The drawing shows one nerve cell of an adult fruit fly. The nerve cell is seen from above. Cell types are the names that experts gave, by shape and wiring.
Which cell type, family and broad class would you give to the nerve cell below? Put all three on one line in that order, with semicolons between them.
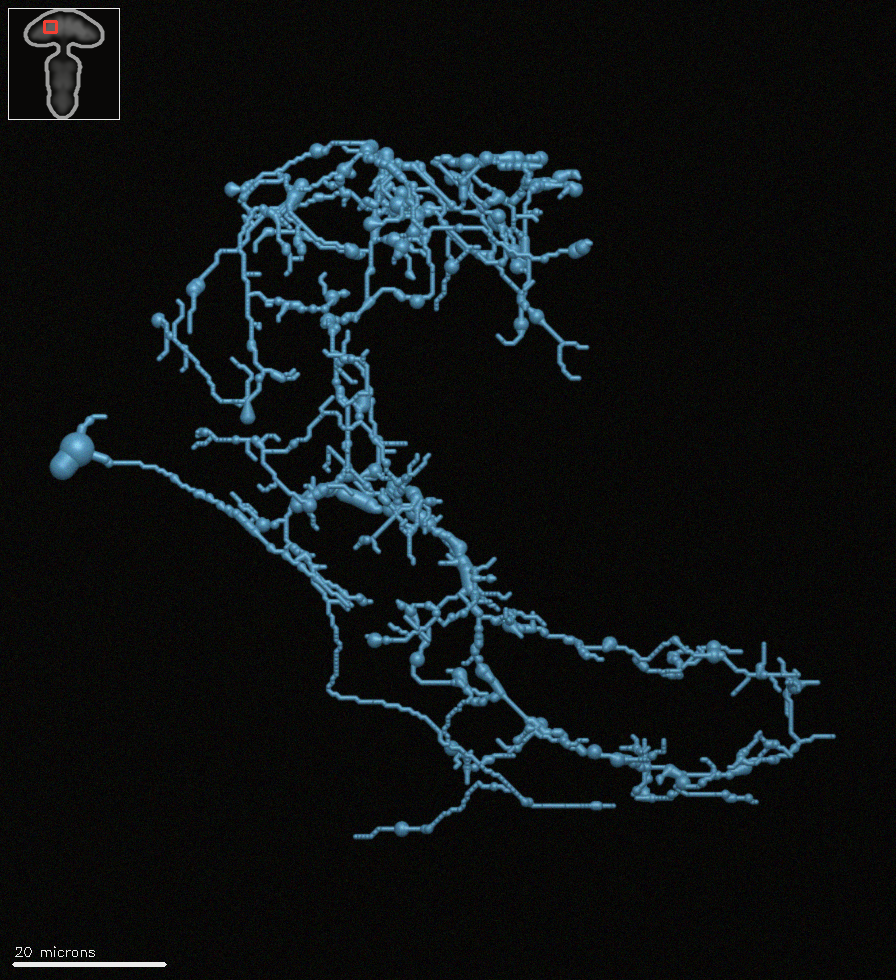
SLP466; hemilineage SLPad1_anterior; central-brain intrinsic neuron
